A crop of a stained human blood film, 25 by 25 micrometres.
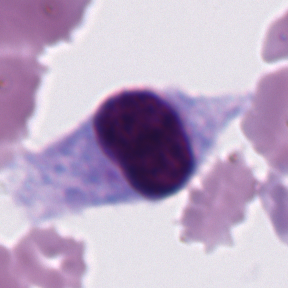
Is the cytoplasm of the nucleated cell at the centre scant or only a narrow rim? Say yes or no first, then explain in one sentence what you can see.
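No. The cytoplasm is abundant and covers more area than the nucleus.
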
